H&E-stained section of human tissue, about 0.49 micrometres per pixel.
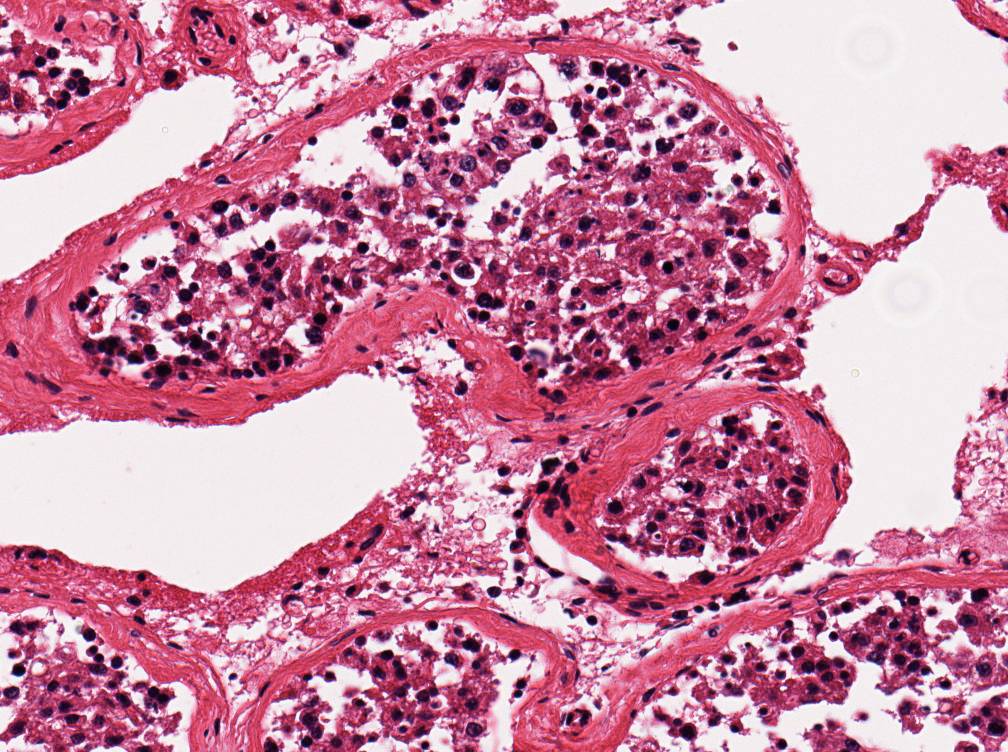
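Testis. Several rounded to oval walled structures fill the field, the largest spanning the upper centre. Walls next: bands of bright pink fibres with elongated nuclei parallel to the enclosed space's edge. Then contents: mostly cells with small, round, dark-staining nuclei, and among them scattered larger cells with more abundant pink cytoplasm.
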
